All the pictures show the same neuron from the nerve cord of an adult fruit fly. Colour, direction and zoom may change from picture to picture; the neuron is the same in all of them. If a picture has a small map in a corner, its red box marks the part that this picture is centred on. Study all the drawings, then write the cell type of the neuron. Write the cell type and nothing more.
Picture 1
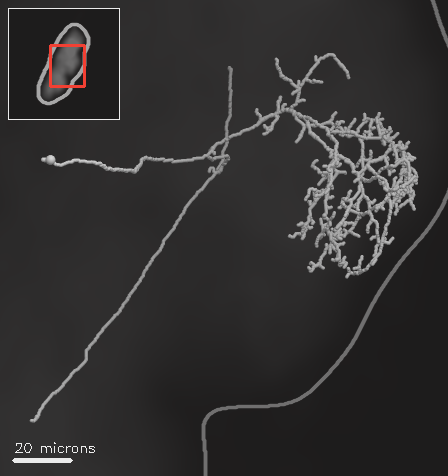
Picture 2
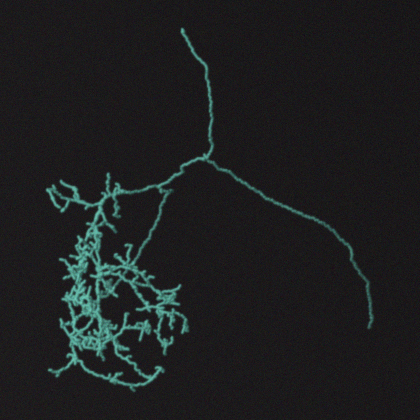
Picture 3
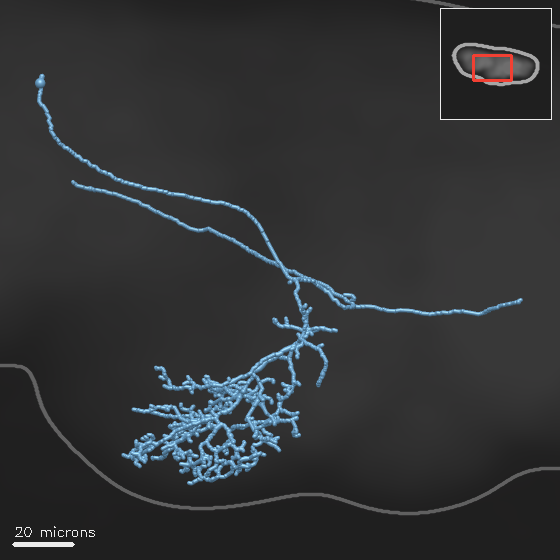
IN23B047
